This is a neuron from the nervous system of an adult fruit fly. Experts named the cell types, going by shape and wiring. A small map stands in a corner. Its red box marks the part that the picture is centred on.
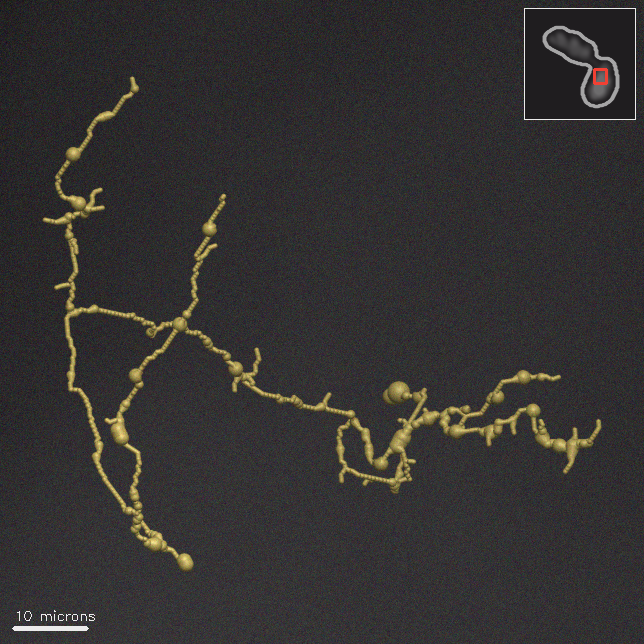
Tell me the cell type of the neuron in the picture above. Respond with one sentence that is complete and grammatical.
The cell type name TmY9b applies to this neuron.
